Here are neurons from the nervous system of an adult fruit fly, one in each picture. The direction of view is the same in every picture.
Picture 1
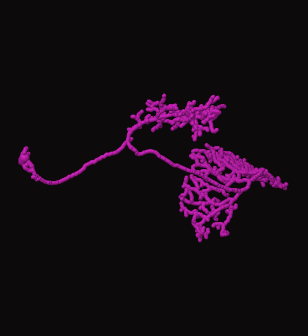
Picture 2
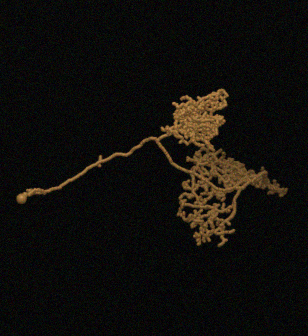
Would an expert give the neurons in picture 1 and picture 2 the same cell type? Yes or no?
no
